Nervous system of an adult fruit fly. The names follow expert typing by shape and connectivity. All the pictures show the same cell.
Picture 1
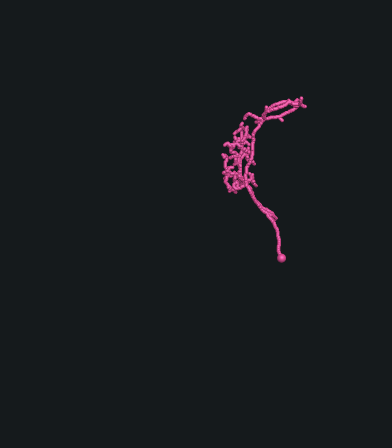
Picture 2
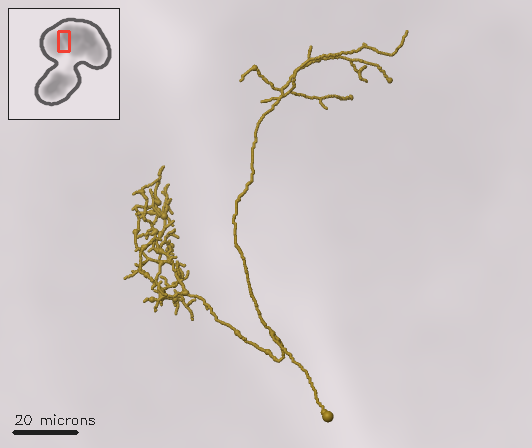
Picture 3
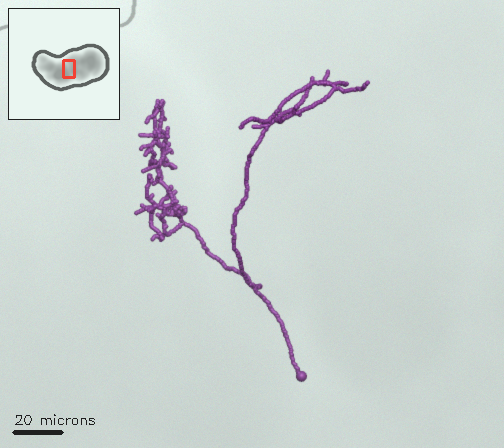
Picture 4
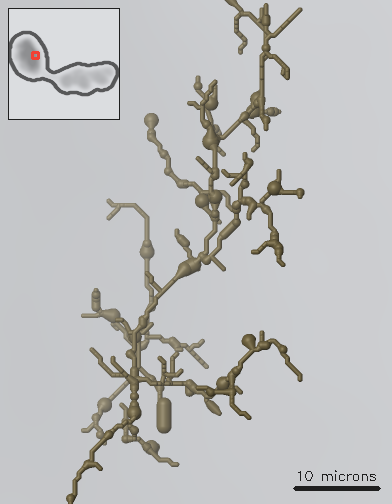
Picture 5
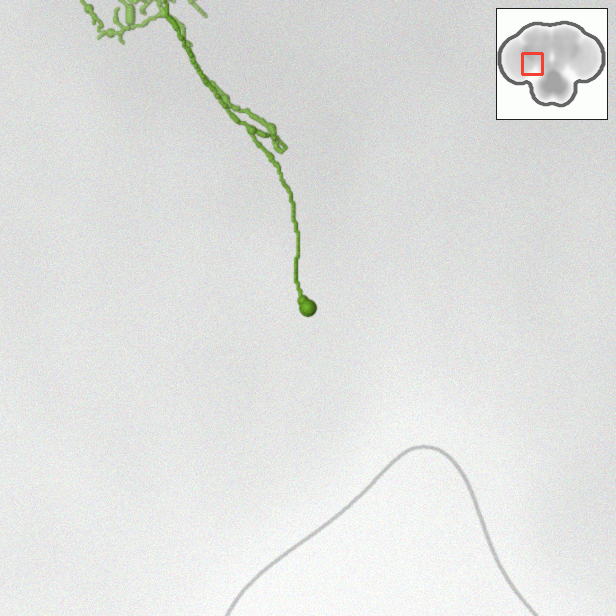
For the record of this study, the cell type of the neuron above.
LoVP2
